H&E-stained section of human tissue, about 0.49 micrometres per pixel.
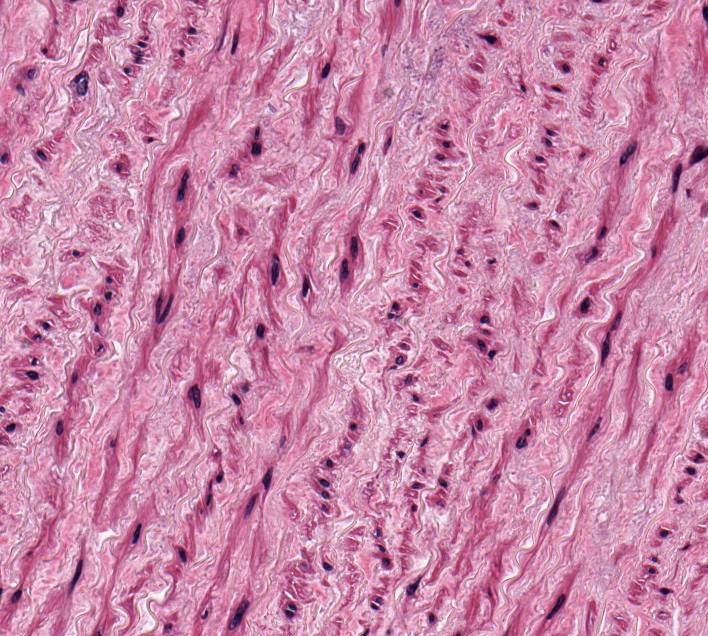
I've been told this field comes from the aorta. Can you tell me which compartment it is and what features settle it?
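Tunica media: eosinophilic fibres cross the whole field in parallel bands from lower left to upper right, with a wavy rather than straight course.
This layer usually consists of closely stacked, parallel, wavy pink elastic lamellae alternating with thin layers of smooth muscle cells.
Most nuclei are dark, elongated and spindle-shaped, their long axes parallel to the fibres.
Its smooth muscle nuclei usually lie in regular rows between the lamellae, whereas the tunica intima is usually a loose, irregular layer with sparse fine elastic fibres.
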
